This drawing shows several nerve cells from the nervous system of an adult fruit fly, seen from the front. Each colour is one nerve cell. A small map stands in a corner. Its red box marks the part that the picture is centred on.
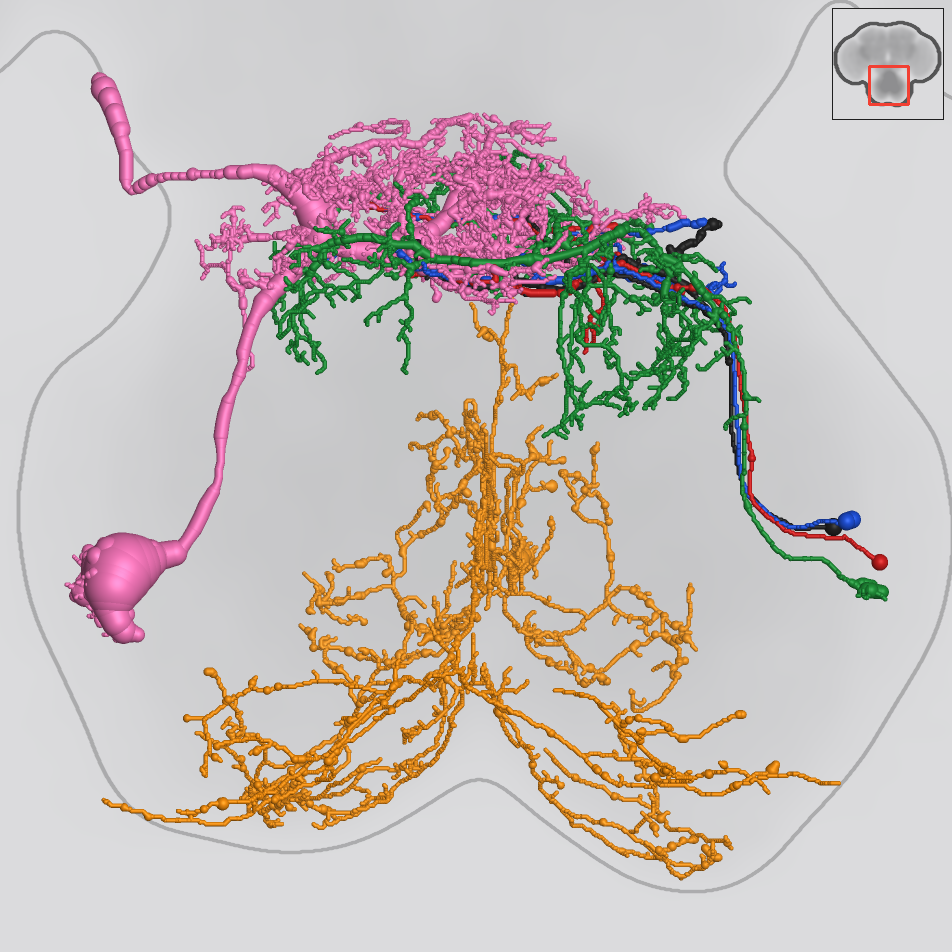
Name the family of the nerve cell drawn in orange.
hemilineage 05B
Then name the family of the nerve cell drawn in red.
hemilineage 03B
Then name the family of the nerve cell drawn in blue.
hemilineage 03B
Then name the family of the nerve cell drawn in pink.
hemilineage 03B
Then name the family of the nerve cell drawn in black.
hemilineage 03B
